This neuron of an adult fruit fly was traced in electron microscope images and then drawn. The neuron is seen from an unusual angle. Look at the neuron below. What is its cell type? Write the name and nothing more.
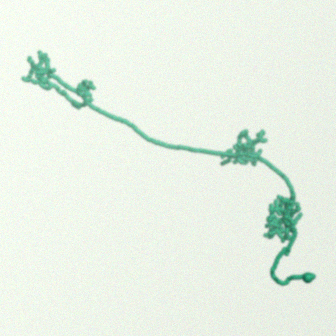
TmY17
